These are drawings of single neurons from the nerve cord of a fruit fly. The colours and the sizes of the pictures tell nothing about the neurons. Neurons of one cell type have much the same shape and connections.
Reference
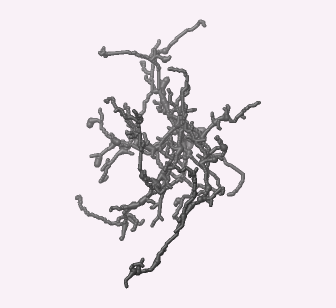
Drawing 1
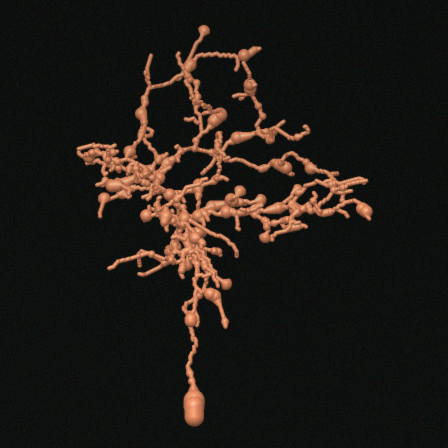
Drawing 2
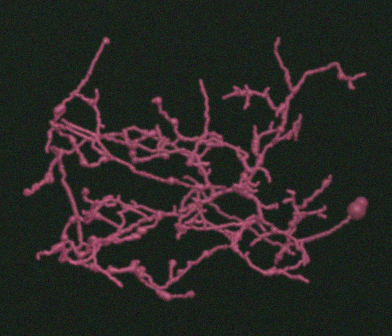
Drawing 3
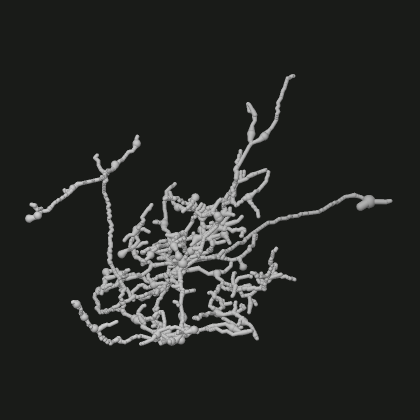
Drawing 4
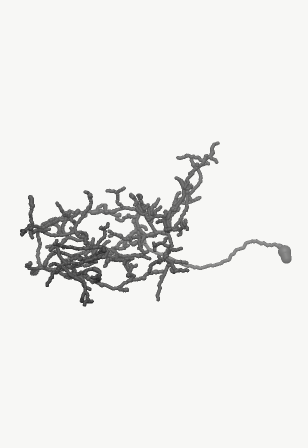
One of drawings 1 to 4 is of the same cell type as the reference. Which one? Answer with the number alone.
1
